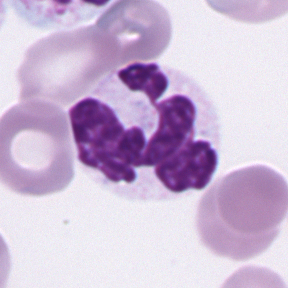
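Segmented neutrophil, the nucleated cell at the centre of this stained blood smear. Notice its round, smooth outline and the dark purple, coarsely clumped chromatin, with no nucleoli visible in the nucleus. Fine, faint pinkish granules are scattered through the cytoplasm.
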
